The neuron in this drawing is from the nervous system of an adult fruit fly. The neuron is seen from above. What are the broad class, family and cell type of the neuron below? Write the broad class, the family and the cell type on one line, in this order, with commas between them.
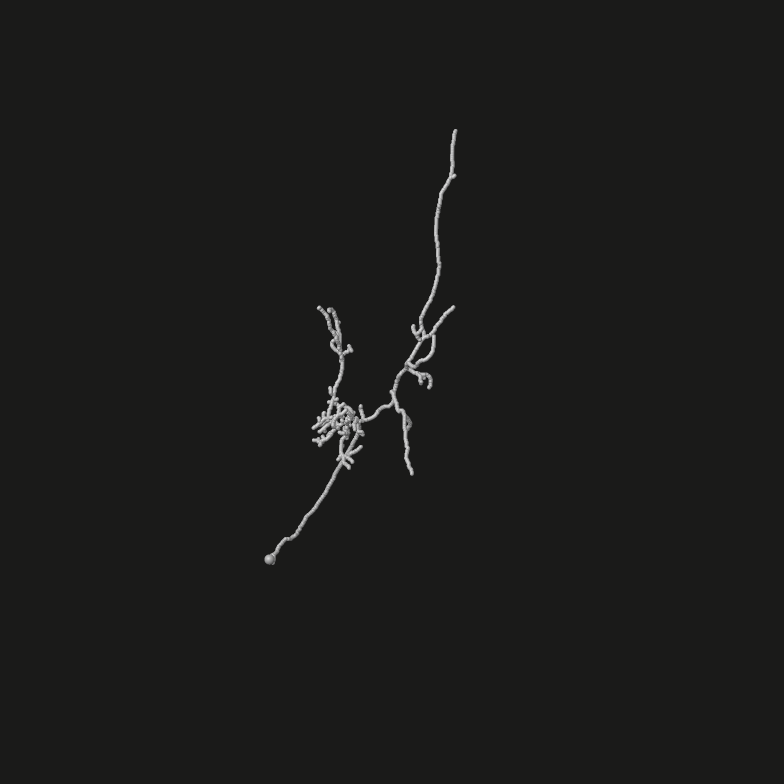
nerve-cord intrinsic neuron, hemilineage 08B, IN08B091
